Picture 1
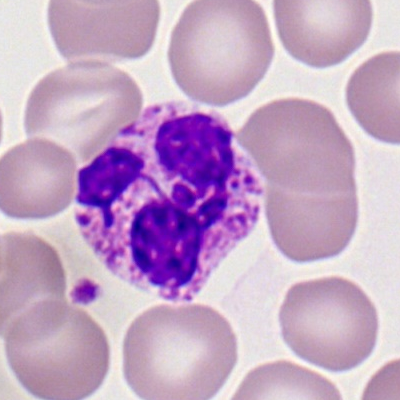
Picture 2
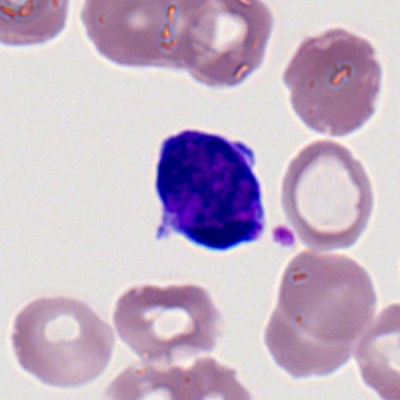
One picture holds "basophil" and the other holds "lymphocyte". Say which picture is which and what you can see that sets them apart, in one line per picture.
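Picture 1 shows a basophil: The lobes are joined to one another by thin strands.
Picture 2 shows a lymphocyte: The nucleus is a single unlobed mass.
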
